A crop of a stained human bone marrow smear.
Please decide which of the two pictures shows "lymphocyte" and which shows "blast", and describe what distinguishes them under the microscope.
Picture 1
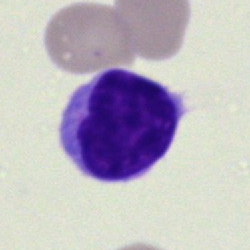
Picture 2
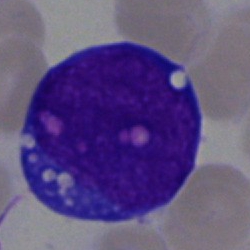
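The first picture shows a lymphocyte; the second shows a blast. Begin with the edges: the lymphocyte is roughly round with a slightly irregular edge and a small pointed projection on its right, while the blast's outline is round and smooth. Both have only a scant rim of cytoplasm, but in the lymphocyte it is pale blue-lilac and seen mainly on the left, whereas in the blast it is deep blue and widest at the lower left.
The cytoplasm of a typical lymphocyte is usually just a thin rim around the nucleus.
In the blast, the chromatin is fine and evenly dispersed, and more than one pale nucleolus sits in the nucleus.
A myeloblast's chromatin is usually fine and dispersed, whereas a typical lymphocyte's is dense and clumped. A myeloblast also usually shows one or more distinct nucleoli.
Several small clear vacuoles lie in the blast's cytoplasm at the lower left, and no distinct granules are visible in the lymphocyte's cytoplasm.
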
